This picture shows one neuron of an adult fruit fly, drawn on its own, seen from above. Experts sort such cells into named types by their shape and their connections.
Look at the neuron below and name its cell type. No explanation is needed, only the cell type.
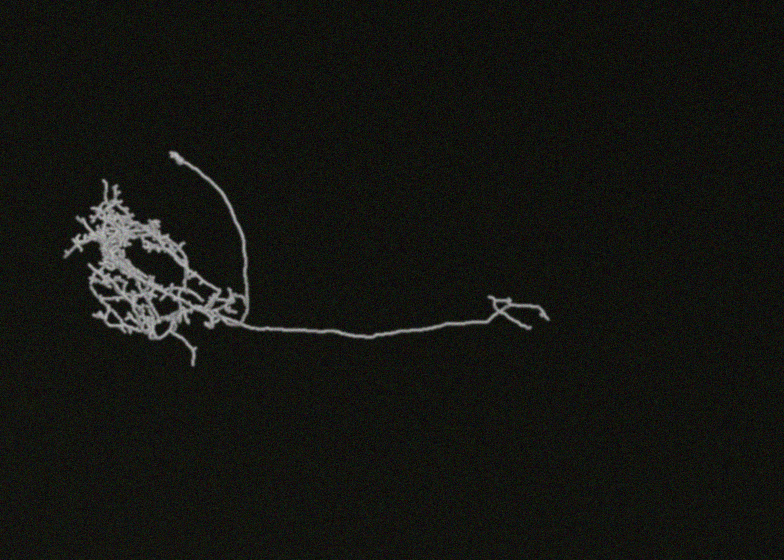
PVLP026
